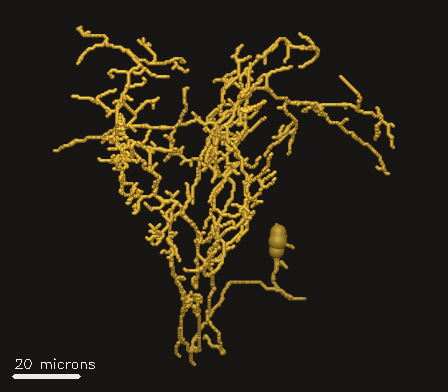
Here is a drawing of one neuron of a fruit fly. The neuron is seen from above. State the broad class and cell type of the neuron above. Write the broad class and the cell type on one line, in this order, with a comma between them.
central-brain intrinsic neuron, PRW054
